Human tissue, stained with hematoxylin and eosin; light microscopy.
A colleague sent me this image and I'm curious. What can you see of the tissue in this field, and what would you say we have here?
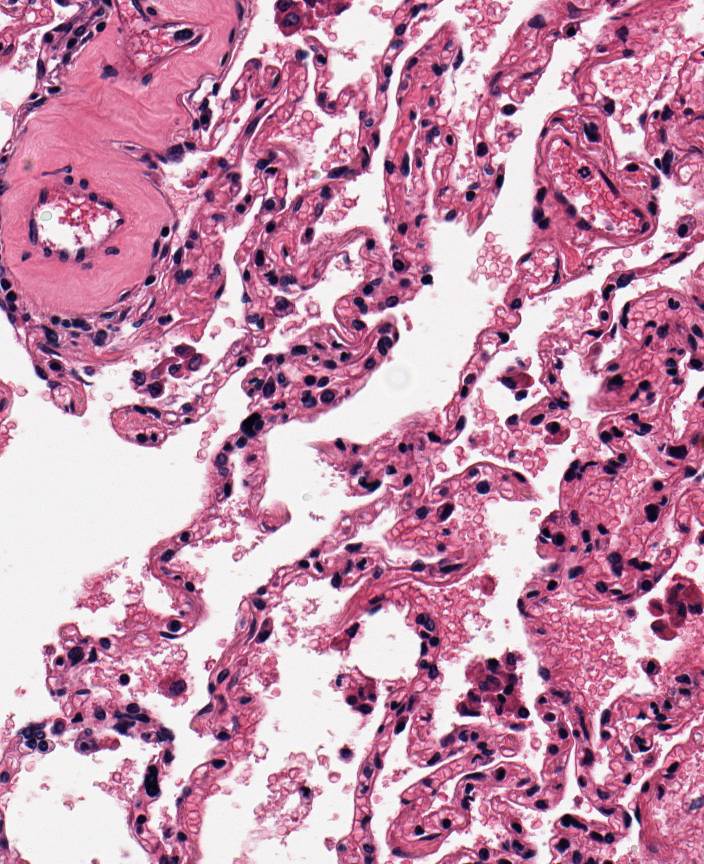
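Let me see: thin, branching septa form a network separating irregular open spaces. Flattened cells with dark, elongated nuclei cover those septa. Upper left, there's a vessel whose thick, homogeneous pink wall is much wider than its small lumen. At the lower middle and right edge, small clusters of rounded cells with brown-tinged granular cytoplasm sit within the spaces. This tissue is lung.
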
